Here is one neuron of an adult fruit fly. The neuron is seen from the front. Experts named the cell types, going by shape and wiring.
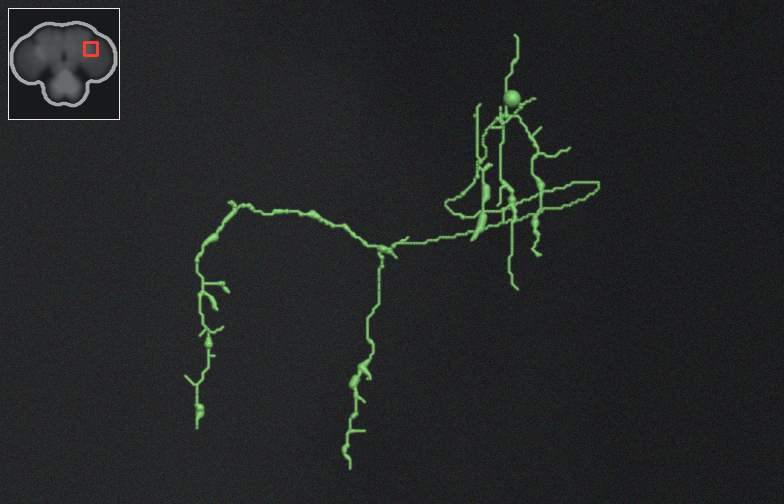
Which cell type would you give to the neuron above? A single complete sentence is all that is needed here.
The neuron here is of the cell type TmY9a.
